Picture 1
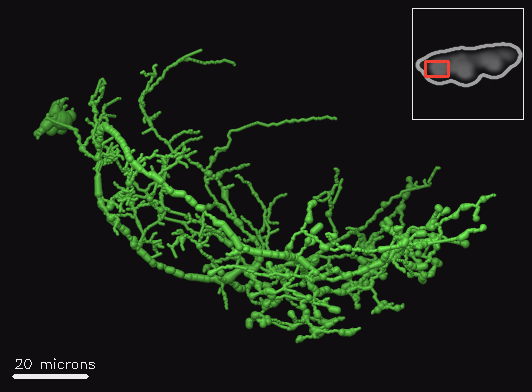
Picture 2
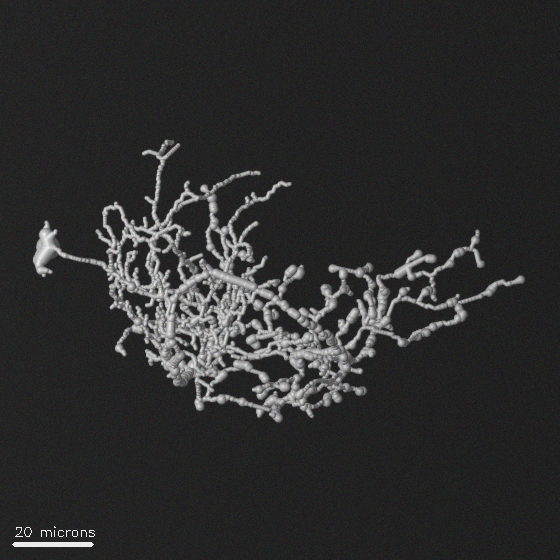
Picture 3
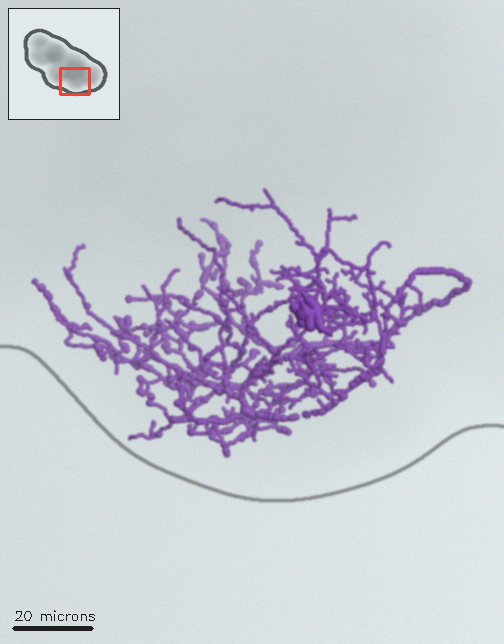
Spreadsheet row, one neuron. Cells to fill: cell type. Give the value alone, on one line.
IN09A014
